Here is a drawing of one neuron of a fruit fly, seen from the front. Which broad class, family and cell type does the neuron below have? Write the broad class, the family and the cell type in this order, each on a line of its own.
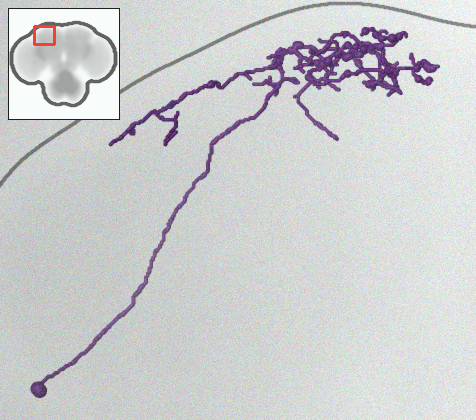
central-brain intrinsic neuron
hemilineage SLPpl3
CB1178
